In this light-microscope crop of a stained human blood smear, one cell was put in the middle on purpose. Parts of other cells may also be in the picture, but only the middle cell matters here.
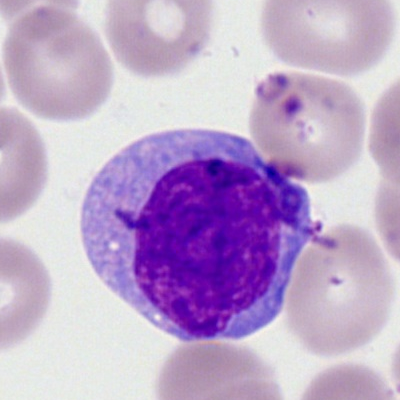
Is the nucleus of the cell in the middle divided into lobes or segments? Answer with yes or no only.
No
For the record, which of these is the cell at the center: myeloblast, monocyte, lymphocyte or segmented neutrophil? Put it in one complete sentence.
In the middle of this smear crop, the cell is a myeloblast.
